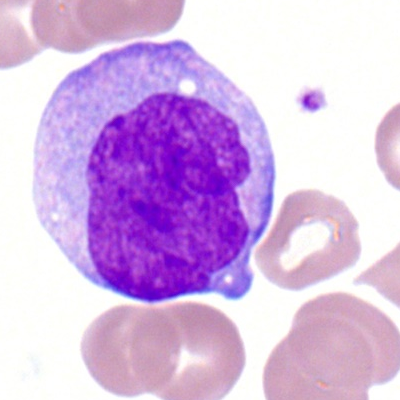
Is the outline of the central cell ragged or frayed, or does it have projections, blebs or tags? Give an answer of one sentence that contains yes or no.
Yes, ragged or frayed parts, or projections, blebs or tags, are present on the cell's outline.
